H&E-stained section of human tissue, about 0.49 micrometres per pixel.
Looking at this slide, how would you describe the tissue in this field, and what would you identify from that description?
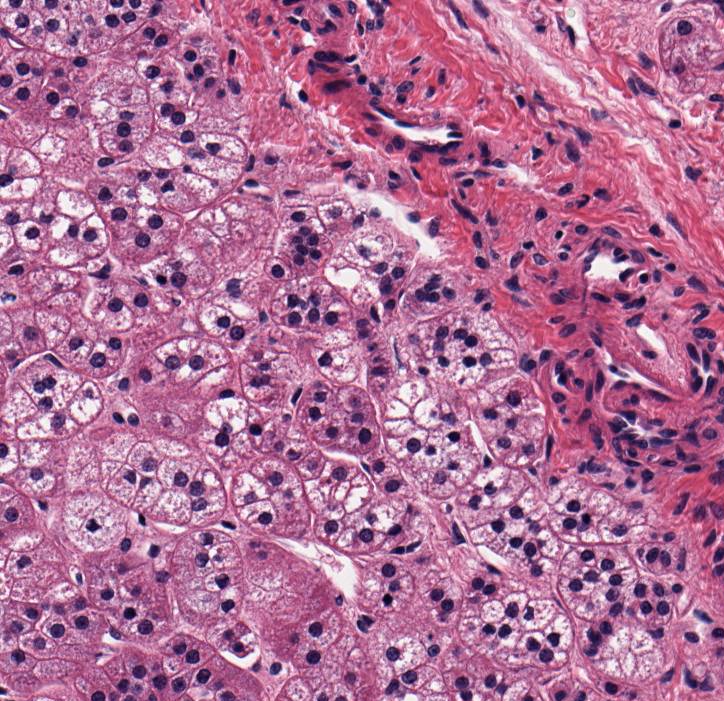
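Left and lower field: polygonal epithelial cells in rounded nests and short cords, separated by thin septa. Cytoplasm mostly pale, finely vacuolated, foamy. Some cells scattered among the clear ones have more solid pink, less vacuolated cytoplasm. Slit-like, thin-walled vascular spaces run between the nests. Tissue: adrenal gland.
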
